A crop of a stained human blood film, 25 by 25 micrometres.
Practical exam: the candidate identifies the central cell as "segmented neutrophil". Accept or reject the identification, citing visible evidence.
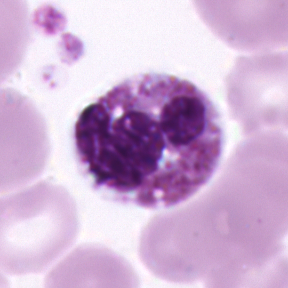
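Segmented neutrophil does not fit; this cell is an eosinophil. The deciding feature is the cytoplasm, which is filled with many reddish-pink granules.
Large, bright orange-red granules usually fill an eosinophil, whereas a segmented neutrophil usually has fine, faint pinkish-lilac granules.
The dark purple, densely clumped chromatin fits either name.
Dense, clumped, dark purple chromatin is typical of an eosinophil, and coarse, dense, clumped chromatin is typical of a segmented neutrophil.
The cell is about 12 micrometres across and round with a smooth edge, its nucleus shows no nucleoli, the cytoplasm is most plentiful on the lower right side, and small granular fragments lie apart from the cell to the upper left.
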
